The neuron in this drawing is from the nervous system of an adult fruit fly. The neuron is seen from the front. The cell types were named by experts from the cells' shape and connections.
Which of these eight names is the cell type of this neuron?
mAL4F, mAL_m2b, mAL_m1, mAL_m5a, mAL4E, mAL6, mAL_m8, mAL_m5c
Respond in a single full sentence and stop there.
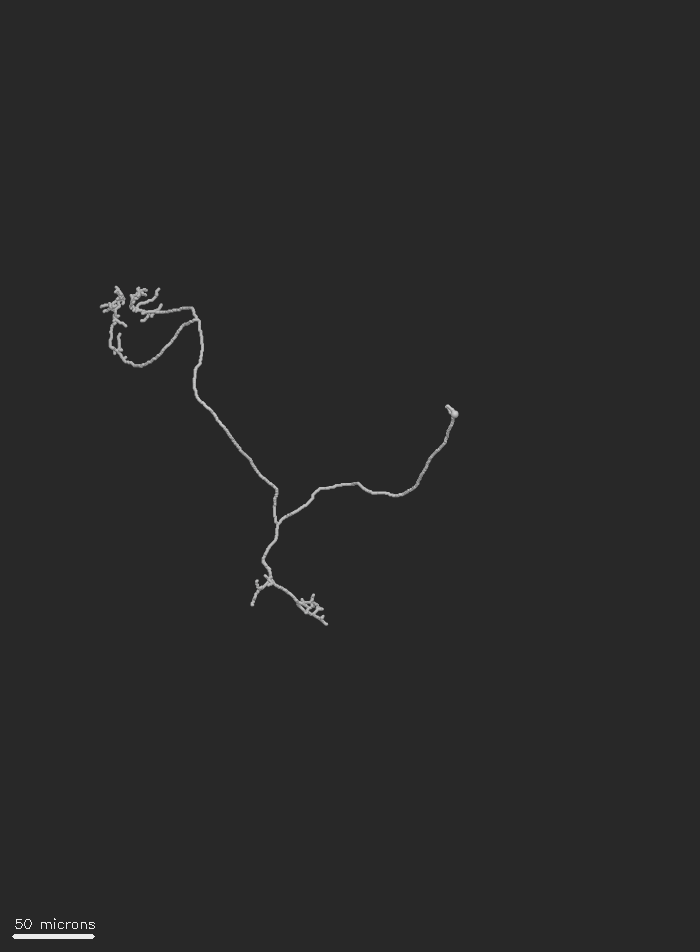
It is to cell type mAL4E that the neuron belongs.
